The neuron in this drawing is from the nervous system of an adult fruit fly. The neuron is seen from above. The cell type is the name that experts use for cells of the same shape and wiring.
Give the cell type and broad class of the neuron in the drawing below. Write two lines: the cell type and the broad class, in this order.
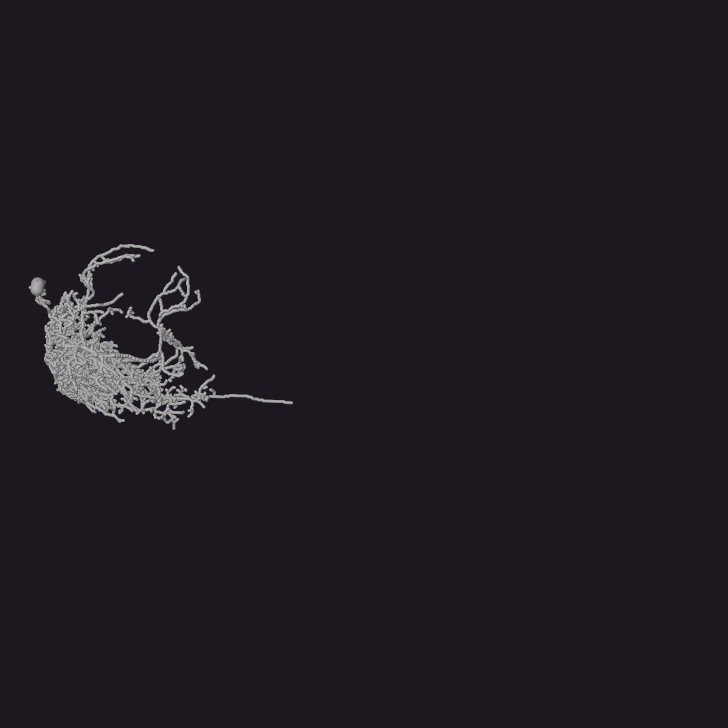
PVLP061
central-brain intrinsic neuron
